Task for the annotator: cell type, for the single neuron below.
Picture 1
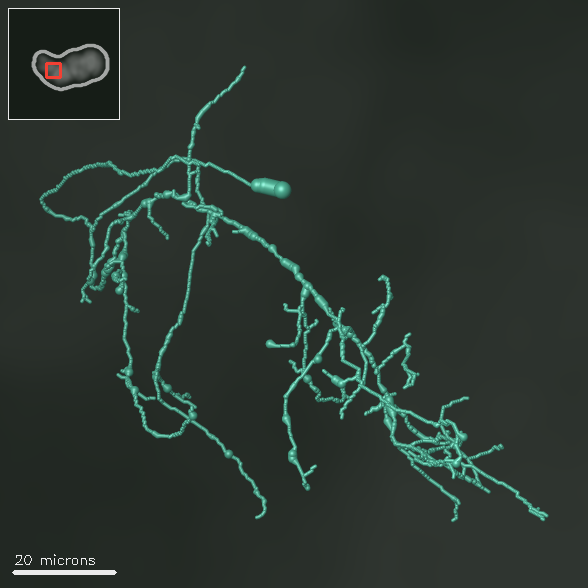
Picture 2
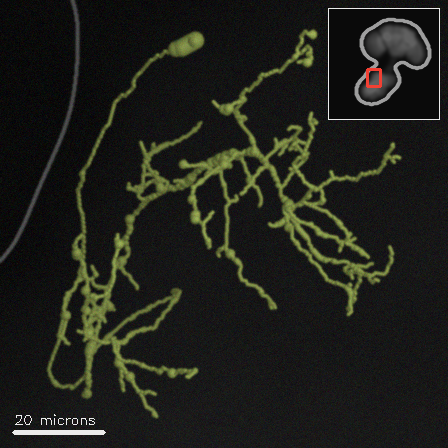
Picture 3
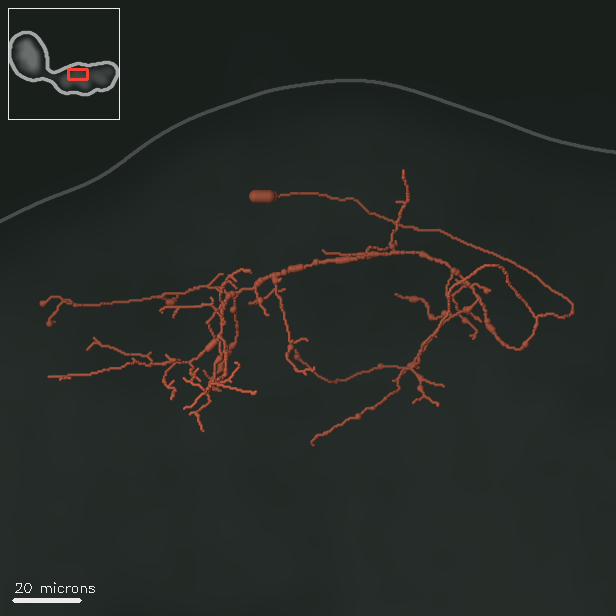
IN11B019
